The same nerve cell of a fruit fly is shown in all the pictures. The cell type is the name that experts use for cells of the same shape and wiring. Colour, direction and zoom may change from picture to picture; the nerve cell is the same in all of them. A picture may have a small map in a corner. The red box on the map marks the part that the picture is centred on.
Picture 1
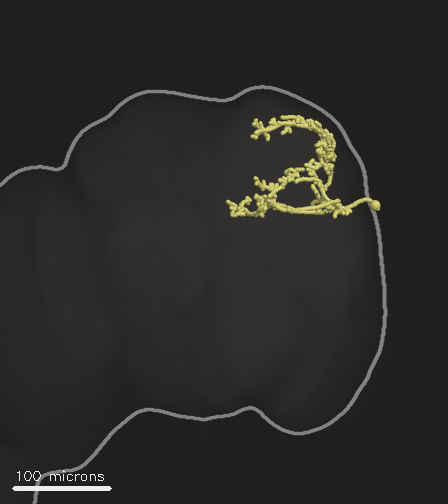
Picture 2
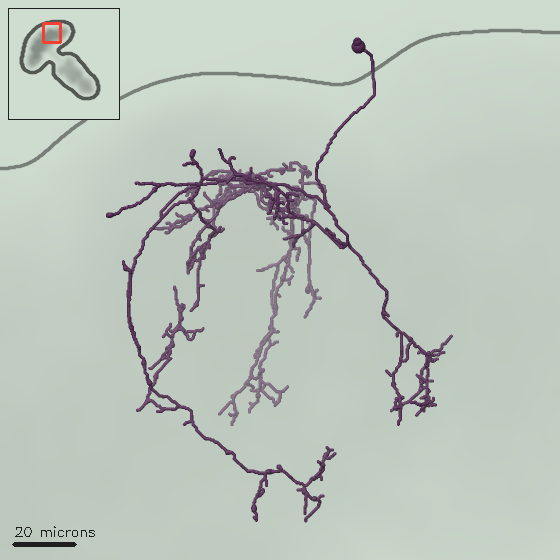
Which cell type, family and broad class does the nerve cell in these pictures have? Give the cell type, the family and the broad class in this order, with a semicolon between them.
CB3671; hemilineage SLPav1_medial; central-brain intrinsic neuron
